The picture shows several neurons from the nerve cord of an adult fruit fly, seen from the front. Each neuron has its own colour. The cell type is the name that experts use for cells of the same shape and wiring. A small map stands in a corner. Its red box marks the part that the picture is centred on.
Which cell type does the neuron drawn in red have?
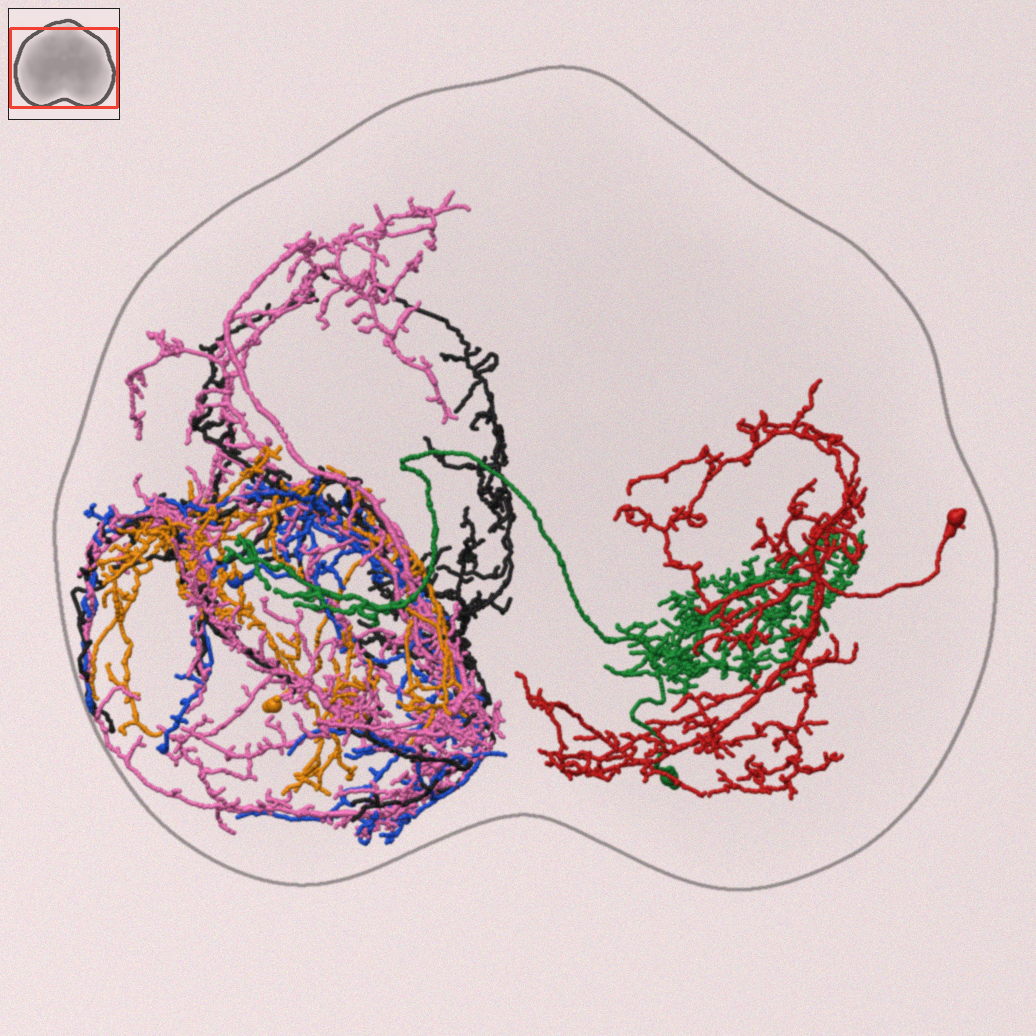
IN03A054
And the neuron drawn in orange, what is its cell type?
IN03A074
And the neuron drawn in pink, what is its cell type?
IN12A004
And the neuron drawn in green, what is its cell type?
IN06B067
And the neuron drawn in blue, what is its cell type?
IN04B082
